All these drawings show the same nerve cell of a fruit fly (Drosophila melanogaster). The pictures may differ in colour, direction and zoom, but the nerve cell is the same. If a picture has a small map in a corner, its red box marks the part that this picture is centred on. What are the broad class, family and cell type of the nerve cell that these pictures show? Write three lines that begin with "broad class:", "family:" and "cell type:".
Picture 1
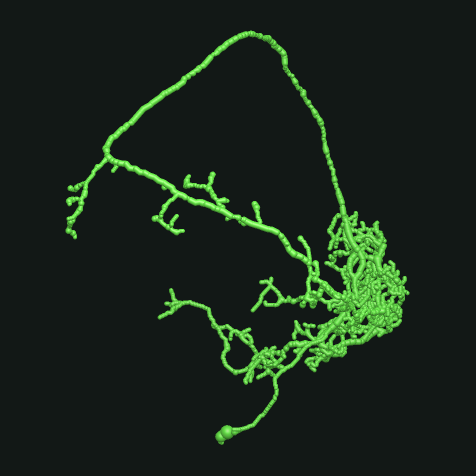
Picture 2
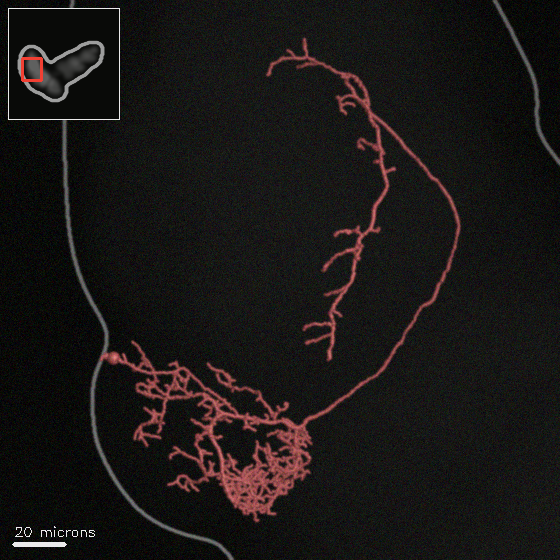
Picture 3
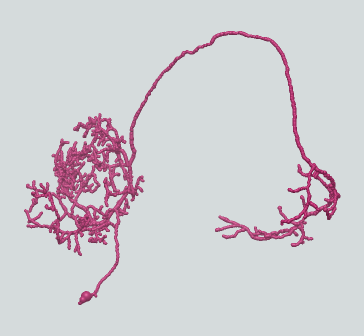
broad class: central-brain intrinsic neuron
family: hemilineage ALl1_ventral
cell type: M_l2PN3t18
